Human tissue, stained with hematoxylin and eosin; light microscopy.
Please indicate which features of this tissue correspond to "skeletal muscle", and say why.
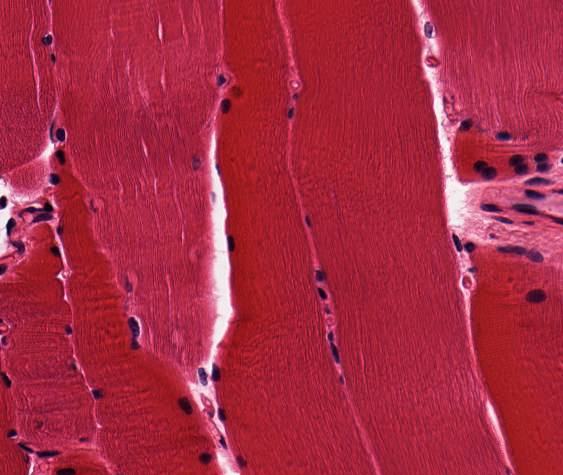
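This tissue is skeletal muscle.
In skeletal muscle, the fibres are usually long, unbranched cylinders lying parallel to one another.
Here the fibres run side by side without branching into one another, which goes with that name. The fibre nuclei lie at the edges of the fibres rather than in their centres. These nuclei are dark blue and flattened, elongated along the length of the fibres. The fibre cytoplasm stains a deep, even pink.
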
